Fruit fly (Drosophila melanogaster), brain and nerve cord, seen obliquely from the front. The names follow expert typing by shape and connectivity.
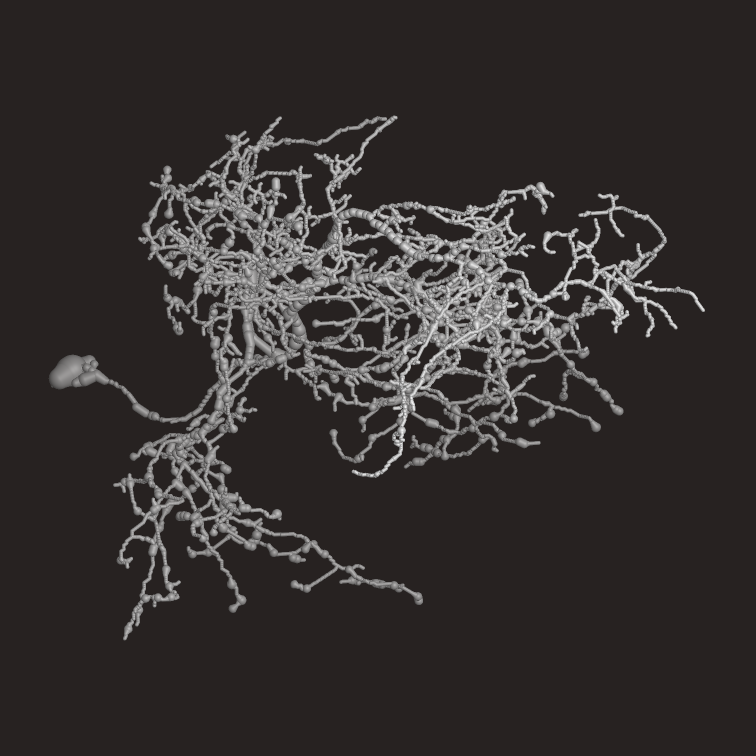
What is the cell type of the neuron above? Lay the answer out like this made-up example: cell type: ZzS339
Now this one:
cell type: SLP130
